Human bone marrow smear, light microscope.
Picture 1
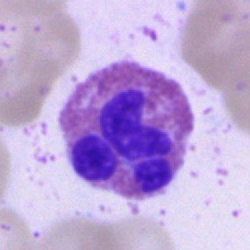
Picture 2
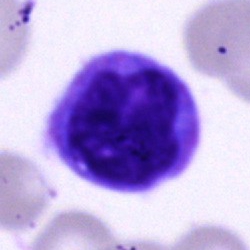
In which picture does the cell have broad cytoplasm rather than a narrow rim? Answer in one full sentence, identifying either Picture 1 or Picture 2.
In picture 1, the cell has abundant cytoplasm.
